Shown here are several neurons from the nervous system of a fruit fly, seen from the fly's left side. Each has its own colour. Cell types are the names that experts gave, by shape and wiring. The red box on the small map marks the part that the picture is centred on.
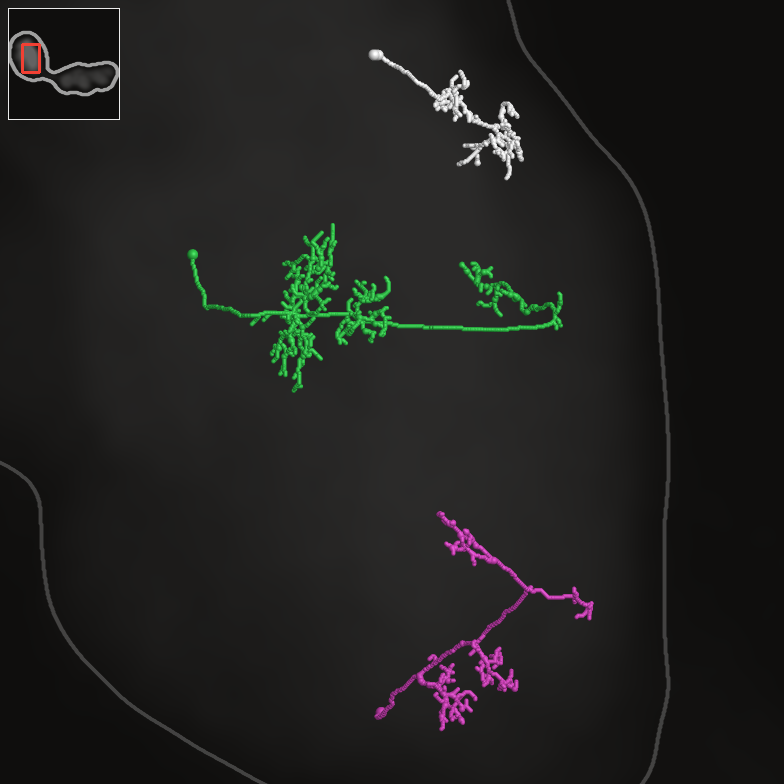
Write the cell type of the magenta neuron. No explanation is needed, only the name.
TmY13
